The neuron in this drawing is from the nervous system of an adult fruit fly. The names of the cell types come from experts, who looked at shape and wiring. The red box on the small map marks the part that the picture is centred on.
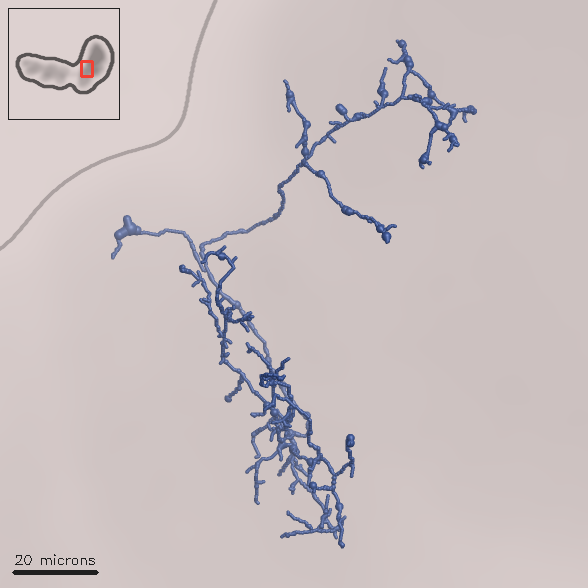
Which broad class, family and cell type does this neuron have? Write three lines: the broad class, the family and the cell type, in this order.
visual projection neuron
hemilineage VLPp&l1_lateral
LC44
